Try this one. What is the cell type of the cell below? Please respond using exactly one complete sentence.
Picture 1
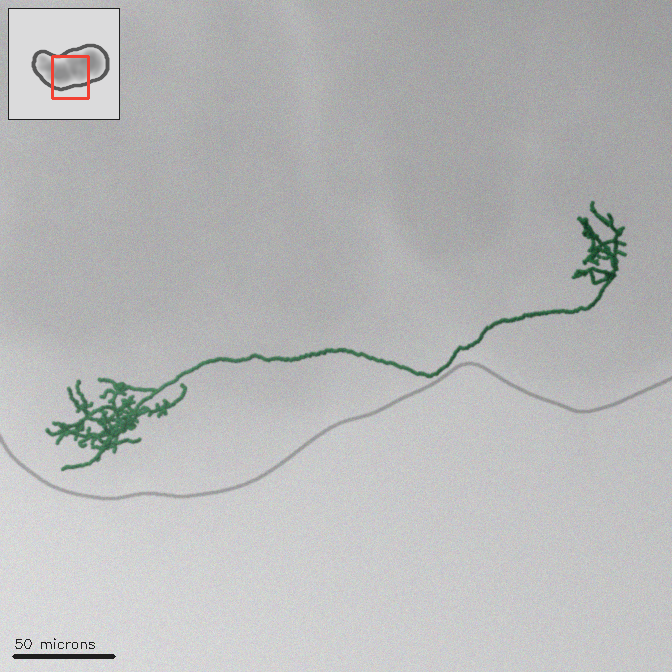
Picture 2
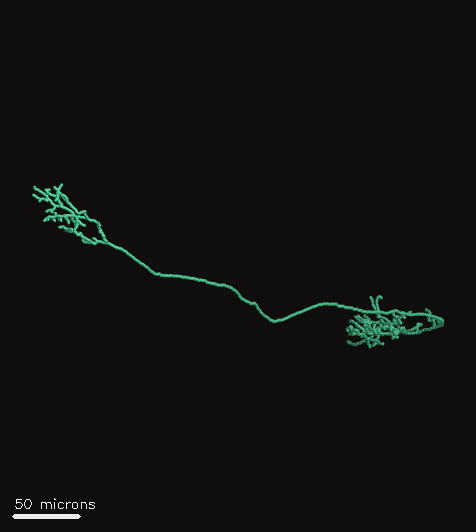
The neuron here falls under cell type AN01B018.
